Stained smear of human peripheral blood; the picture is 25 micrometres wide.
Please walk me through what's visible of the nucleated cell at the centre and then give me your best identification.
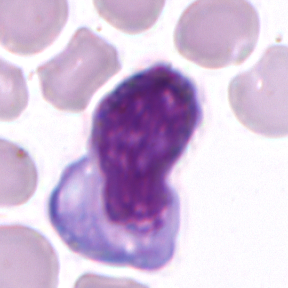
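The nucleus is elongated, about 14 by 8 micrometres, and extends from the top of the cell toward the bottom. Its chromatin stains deep purple in a clumped, streaky pattern. Most of the cytoplasm sits below and to the left of the nucleus, and the cell outline is irregular rather than round. This is a plasma cell.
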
